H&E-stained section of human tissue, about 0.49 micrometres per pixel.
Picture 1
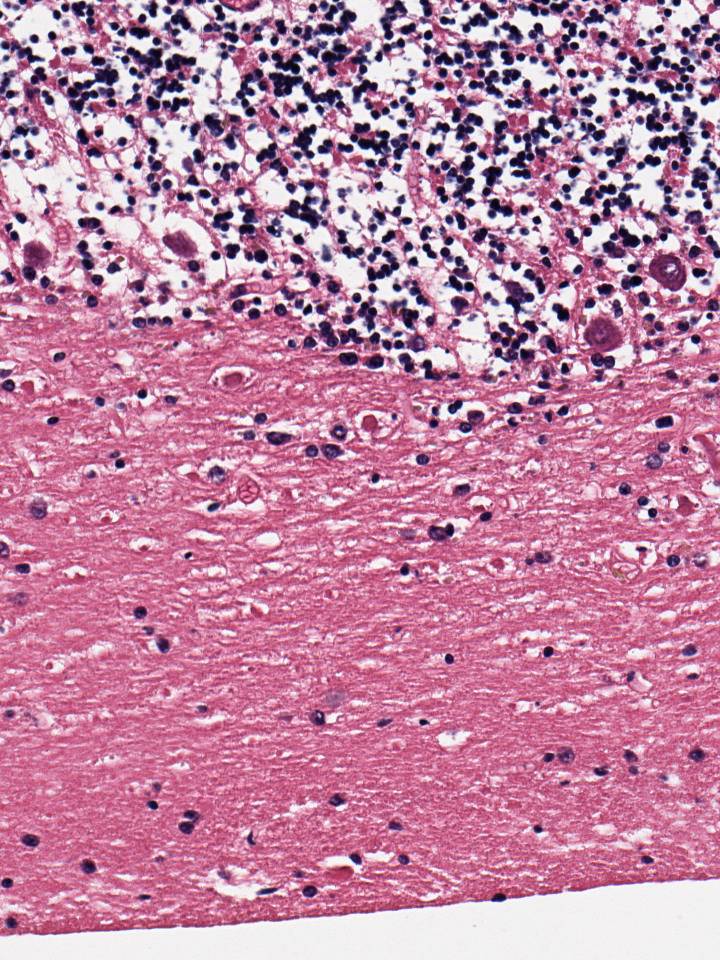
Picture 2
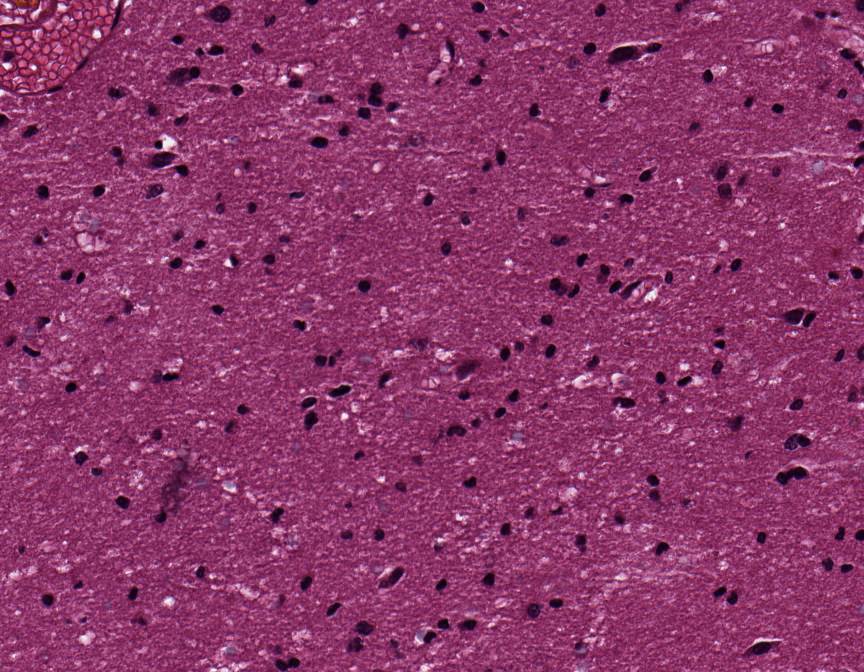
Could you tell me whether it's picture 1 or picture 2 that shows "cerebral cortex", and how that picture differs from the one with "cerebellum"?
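You've got cerebellum in picture 1 and cerebral cortex in picture 2. In the cerebellum the field splits into two bands: an upper one crowded with small, round, dark nuclei with scant cytoplasm, and a paler lower one of finely fibrillary pink tissue with only sparse small dark nuclei.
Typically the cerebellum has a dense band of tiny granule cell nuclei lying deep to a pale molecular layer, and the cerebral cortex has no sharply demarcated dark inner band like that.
The cerebral cortex here has small nuclei spread fairly evenly across the whole field, with no organised units. Most are small, round, dark and uniform with little cytoplasm, some sitting in a narrow clear halo, and between them is a fine granular-fibrillary deep pink-purple matrix.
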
